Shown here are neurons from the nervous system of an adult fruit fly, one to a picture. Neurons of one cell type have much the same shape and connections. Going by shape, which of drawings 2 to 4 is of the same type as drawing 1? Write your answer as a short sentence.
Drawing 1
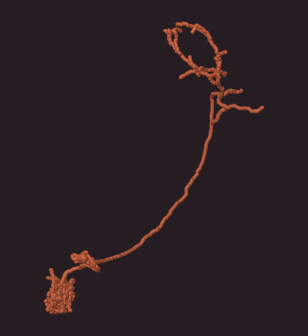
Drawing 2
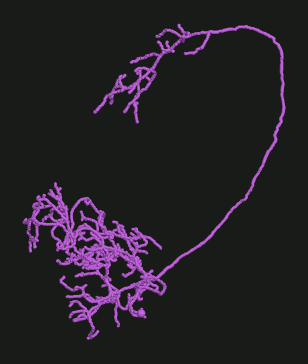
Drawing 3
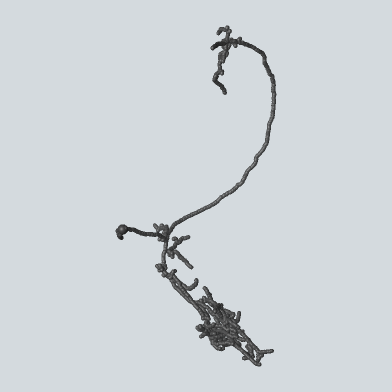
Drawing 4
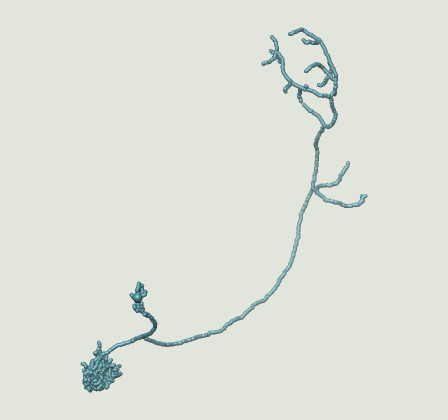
The neuron in drawing 4 is of the same cell type.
